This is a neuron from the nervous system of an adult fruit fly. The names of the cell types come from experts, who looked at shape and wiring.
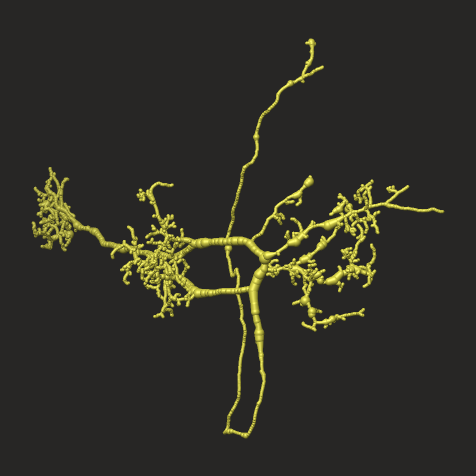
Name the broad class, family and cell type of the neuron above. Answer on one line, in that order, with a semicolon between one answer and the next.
visual projection neuron; TmY; TmY14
